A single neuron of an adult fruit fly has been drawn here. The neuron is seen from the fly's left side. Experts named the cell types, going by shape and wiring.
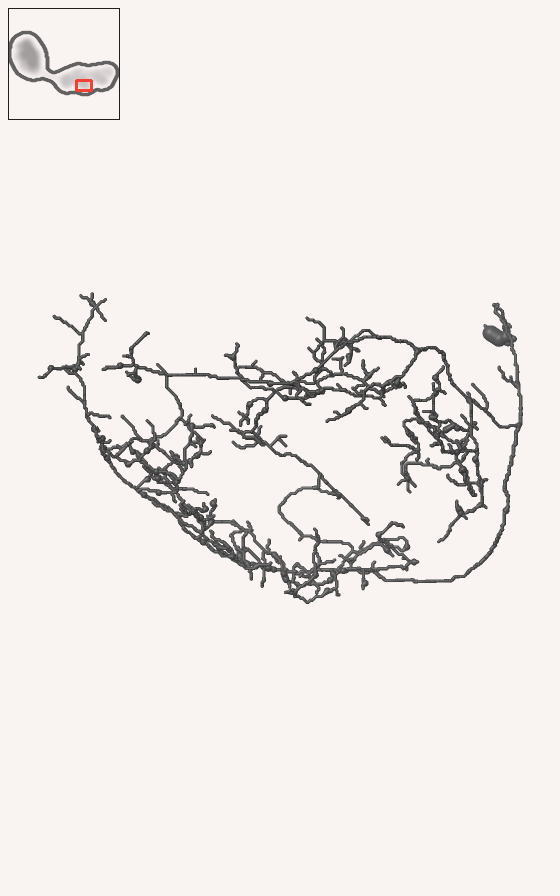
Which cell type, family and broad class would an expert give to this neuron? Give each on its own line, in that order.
IN19A042
hemilineage 19A
nerve-cord intrinsic neuron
